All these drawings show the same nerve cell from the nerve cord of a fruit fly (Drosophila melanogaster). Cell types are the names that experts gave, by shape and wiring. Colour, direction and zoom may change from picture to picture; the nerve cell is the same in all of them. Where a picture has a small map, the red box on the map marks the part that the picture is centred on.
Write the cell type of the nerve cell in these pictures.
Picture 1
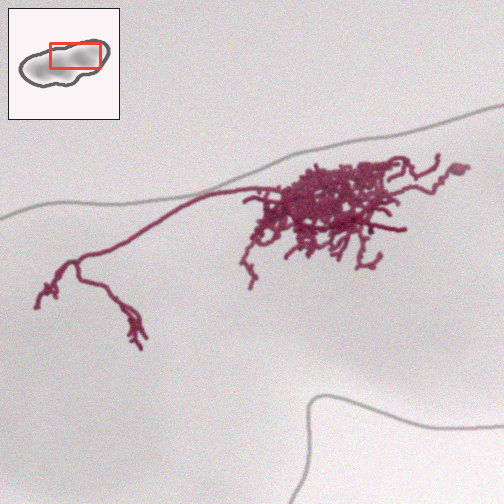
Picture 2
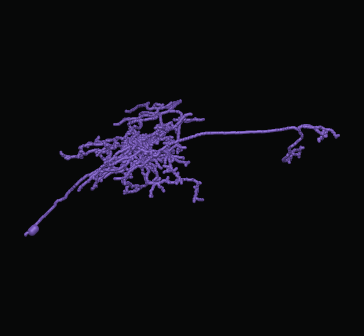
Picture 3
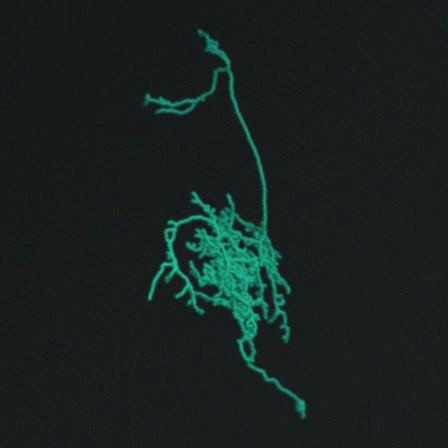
INXXX159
